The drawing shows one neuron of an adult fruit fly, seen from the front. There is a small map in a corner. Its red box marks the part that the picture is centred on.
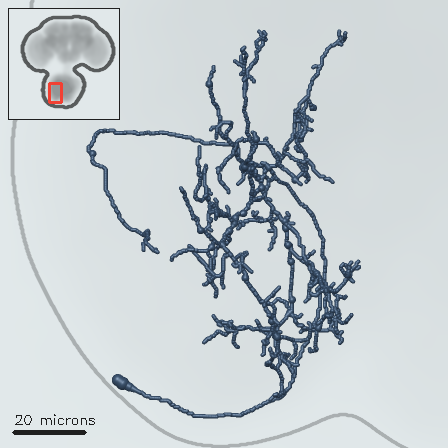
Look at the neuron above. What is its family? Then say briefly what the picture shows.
Its family is hemilineage 04B. Its broad class is nerve-cord intrinsic neuron. The cell body can be seen at the lower left of the picture. By the scale bar it is about 110 microns tall in this view. The picture shows dozens of branch ends.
